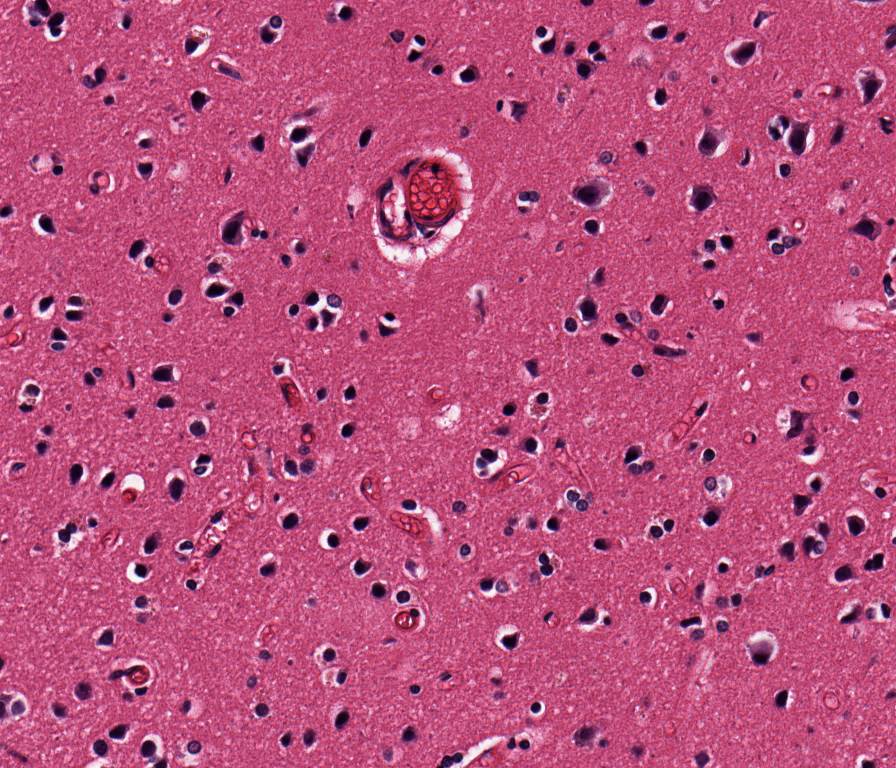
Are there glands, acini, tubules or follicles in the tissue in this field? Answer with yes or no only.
No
